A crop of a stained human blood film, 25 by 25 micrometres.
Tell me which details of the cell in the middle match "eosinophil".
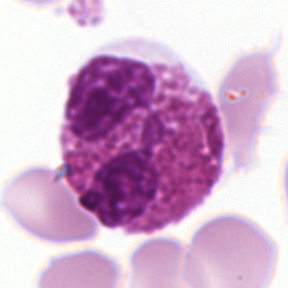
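Outline comes first: the cell is roughly round, with a slightly uneven edge.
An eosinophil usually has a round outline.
The roundness goes with that; the slight unevenness of the edge is simply as seen. Next, the nucleus is divided into separate lobes, one in the upper left and one in the lower middle.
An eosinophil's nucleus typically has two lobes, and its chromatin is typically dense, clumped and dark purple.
The lobes agree with this, and so does the chromatin, which is dense and dark purple. Last, no nucleoli are visible.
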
